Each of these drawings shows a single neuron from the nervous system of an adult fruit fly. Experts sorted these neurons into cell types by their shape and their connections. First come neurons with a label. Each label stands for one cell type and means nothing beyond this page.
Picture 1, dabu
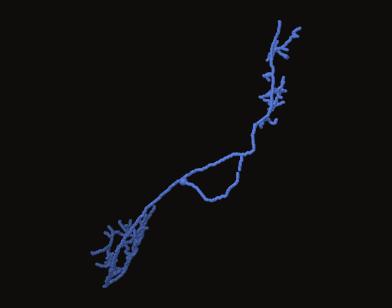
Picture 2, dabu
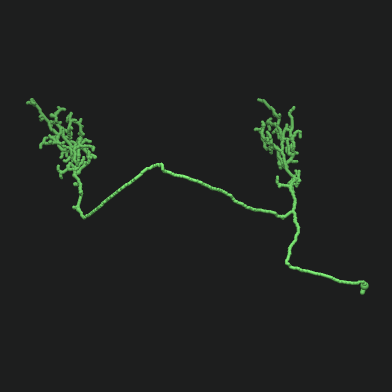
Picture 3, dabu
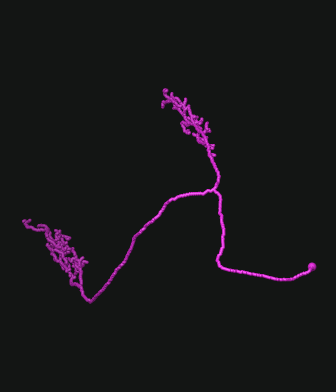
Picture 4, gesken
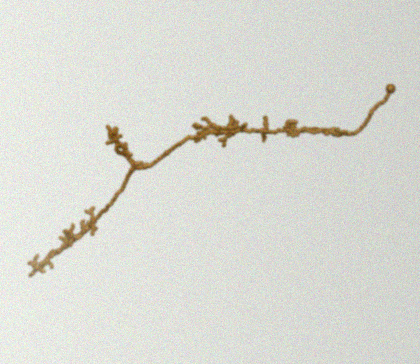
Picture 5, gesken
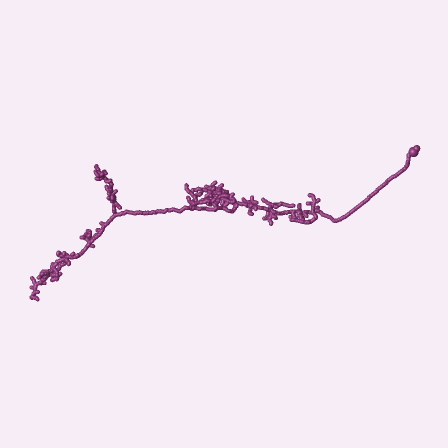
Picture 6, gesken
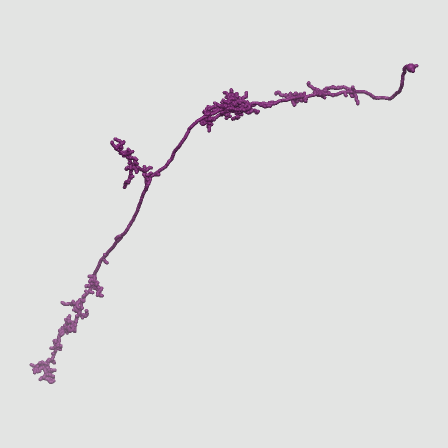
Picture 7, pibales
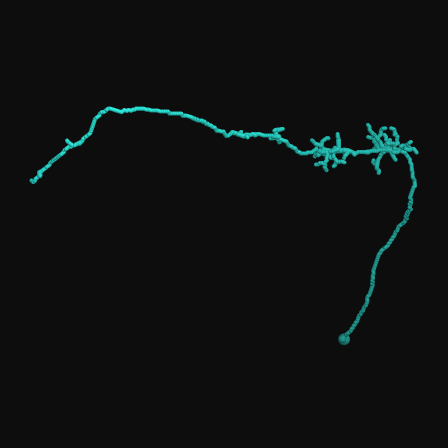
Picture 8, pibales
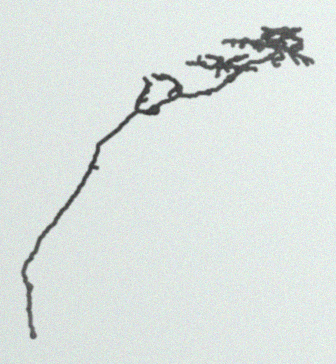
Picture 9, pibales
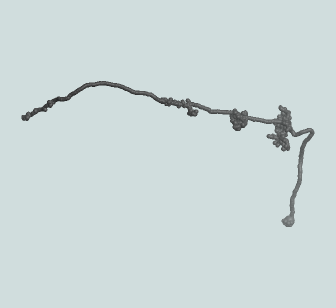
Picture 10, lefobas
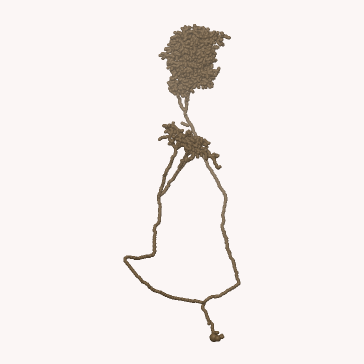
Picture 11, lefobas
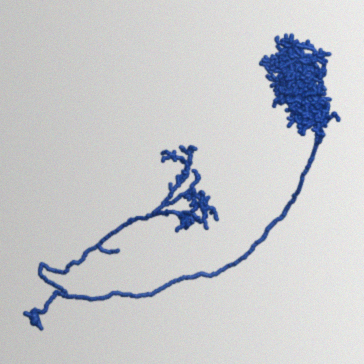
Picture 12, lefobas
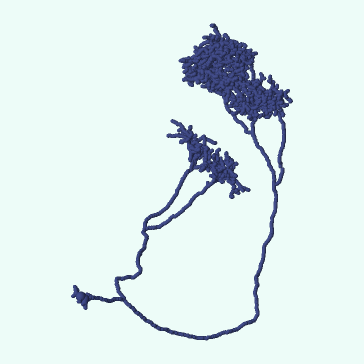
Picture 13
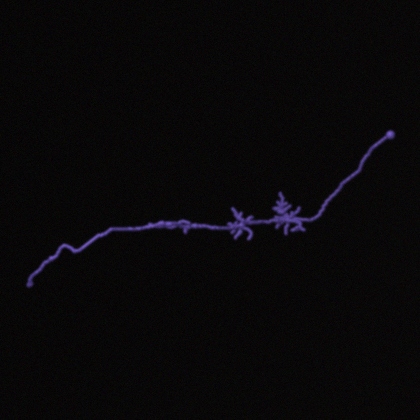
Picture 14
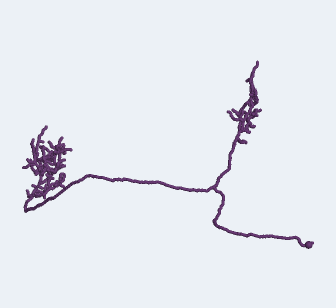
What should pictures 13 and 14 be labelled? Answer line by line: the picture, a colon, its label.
13: pibales
14: dabu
